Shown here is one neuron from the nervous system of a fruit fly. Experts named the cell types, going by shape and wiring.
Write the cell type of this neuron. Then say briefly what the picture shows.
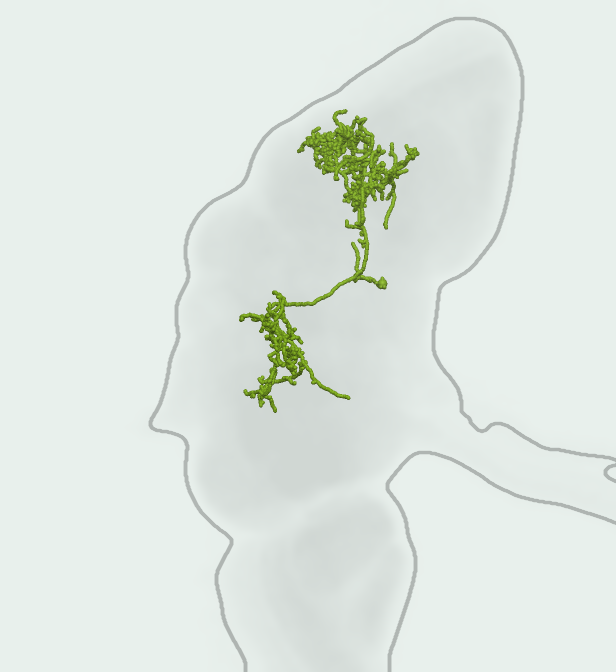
Its cell type is LHPV10c1. This is a central-brain intrinsic neuron. It lies in the brain. In this view it is taller than it is wide.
